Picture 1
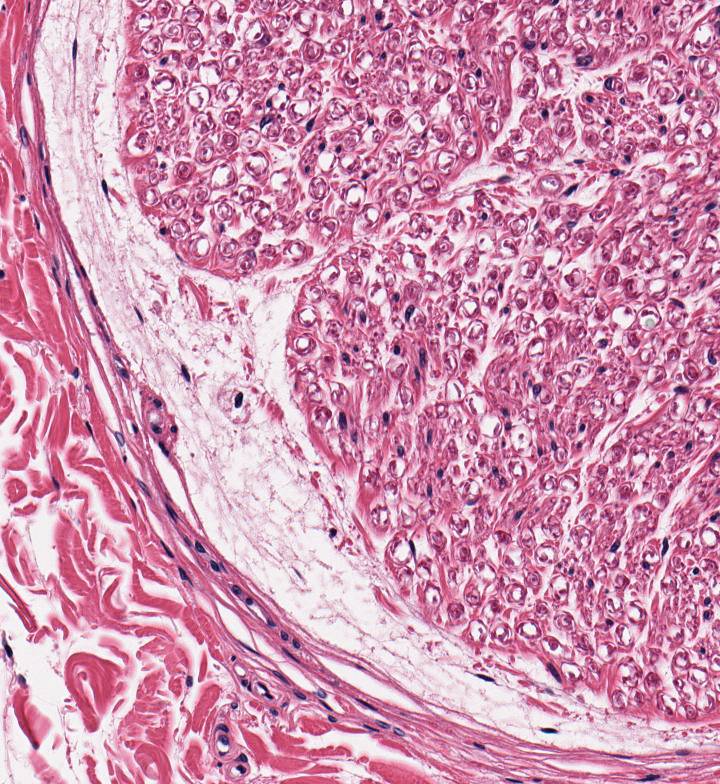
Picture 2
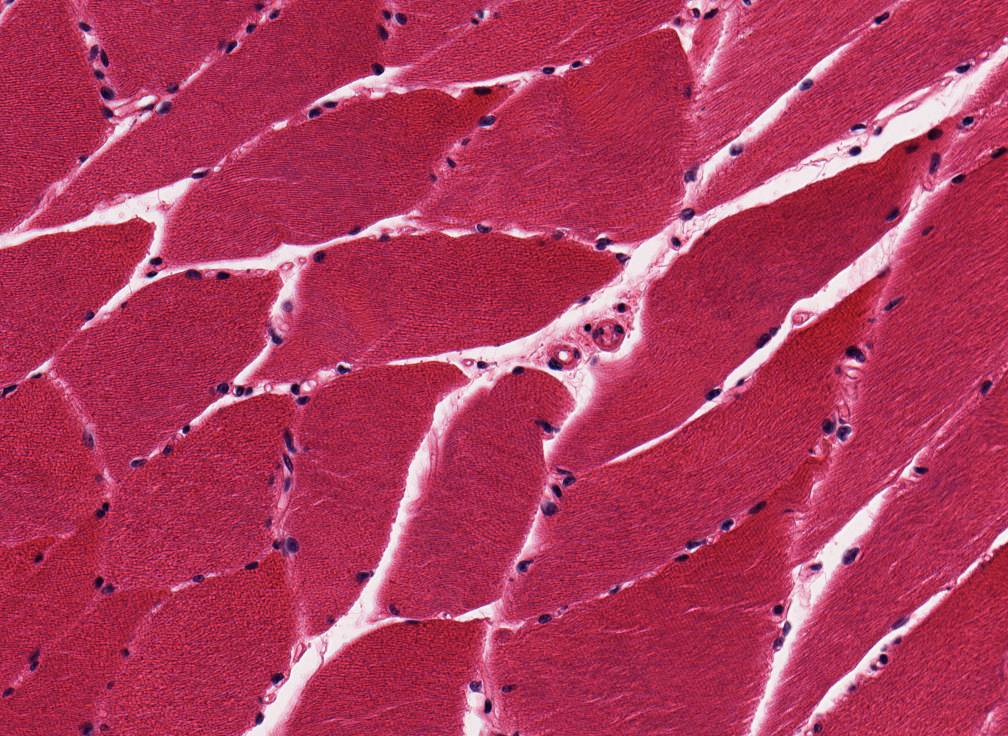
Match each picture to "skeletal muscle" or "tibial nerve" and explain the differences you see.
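Answer: picture 1, tibial nerve; picture 2, skeletal muscle. In picture 1, a large rounded bundle fills the upper right and right of the field, packed with small round profiles cut in cross section. Most of these are myelinated nerve fibres cut across, each a small central pink dot inside a clear ring, with dark elongated or oval nuclei scattered sparsely among them. A thin pink septum partly divides the bundle into upper and lower lobes. In picture 2, the fibre cytoplasm is evenly deep red-pink, and fine parallel lines of myofibrils run along the length of each fibre profile. Its small, dark, flattened nuclei lie at the fibre edges rather than centrally, and a few small vessels sit in a wider septum near the centre.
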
